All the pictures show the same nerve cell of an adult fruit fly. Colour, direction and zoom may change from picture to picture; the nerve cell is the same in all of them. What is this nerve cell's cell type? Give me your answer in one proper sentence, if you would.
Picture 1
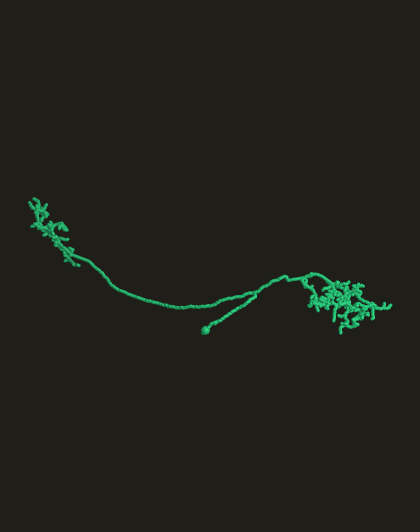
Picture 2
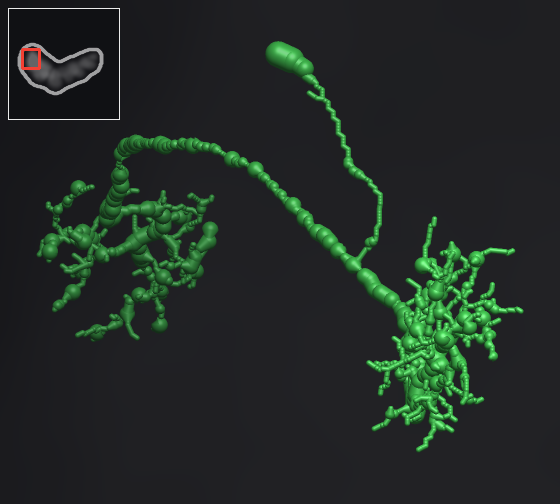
The cell type LC10a includes this nerve cell.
